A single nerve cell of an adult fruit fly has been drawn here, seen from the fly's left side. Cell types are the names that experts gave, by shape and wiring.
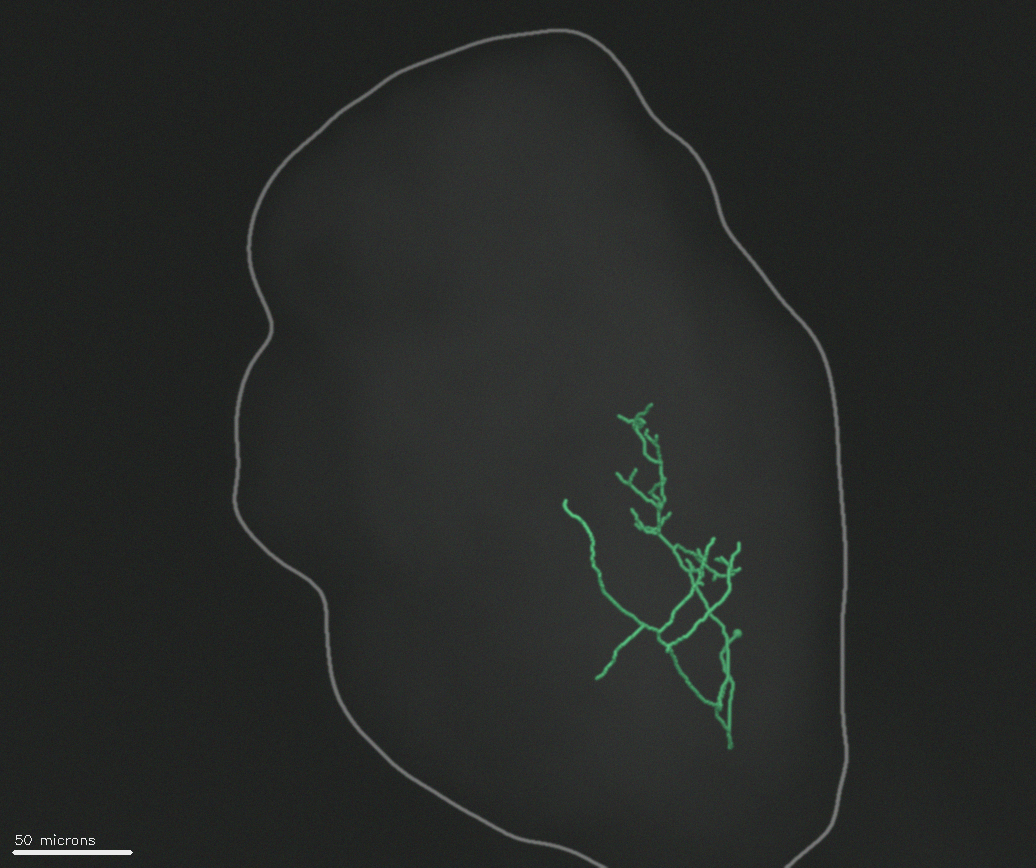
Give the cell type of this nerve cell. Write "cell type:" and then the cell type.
cell type: PS335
